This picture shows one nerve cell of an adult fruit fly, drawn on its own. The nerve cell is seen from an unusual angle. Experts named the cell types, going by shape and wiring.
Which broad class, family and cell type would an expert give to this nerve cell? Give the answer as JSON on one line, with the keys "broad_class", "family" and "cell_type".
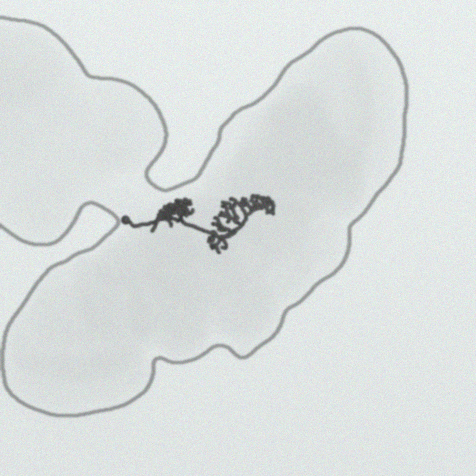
{"broad_class": "central-brain intrinsic neuron", "family": "hemilineage DL1_dorsal", "cell_type": "FB7A"}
